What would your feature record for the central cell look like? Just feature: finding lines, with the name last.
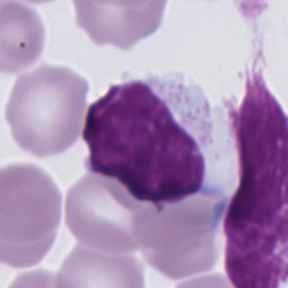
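Nucleus: one unlobed mass, outline irregular and a bit angular
Chromatin: dark purple, dense all the way through
Granules: fine, pinkish-purple, scattered in the cytoplasm
Upper right border: ragged, not well defined
Call: large granular lymphocyte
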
